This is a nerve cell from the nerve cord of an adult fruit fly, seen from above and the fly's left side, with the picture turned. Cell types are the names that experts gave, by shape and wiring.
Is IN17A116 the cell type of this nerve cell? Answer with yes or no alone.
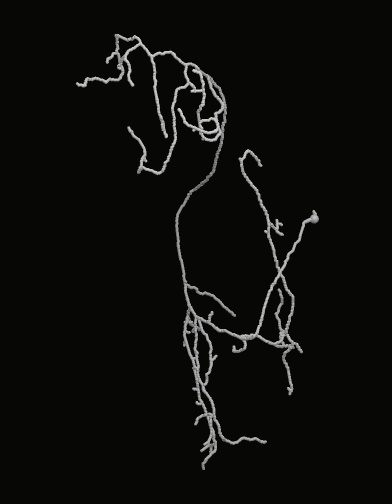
no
